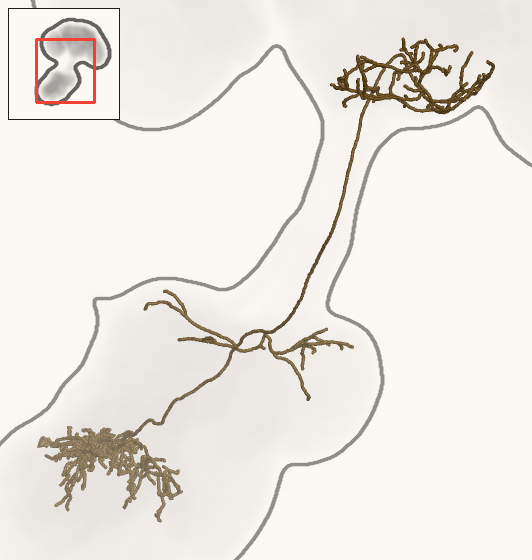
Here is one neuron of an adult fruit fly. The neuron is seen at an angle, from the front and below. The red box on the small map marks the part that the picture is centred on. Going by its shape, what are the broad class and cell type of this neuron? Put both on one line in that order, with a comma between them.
ascending neuron, ANXXX071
